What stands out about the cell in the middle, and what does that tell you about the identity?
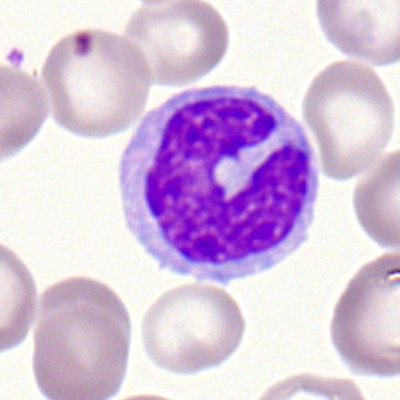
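A round, smooth outline encloses this cell. Its nucleus fills most of the cell and has a deep notch entering from the right side. No coarse granules appear in the cytoplasm. The cell is a monocyte.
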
